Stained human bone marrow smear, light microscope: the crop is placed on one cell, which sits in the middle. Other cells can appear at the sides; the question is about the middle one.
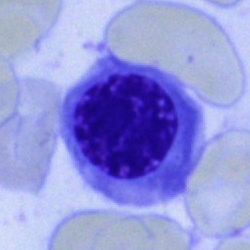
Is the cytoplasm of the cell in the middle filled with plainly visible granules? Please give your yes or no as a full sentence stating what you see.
No, not a single granule can be seen in its cytoplasm.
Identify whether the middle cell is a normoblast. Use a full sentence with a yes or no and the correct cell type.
Yes, at the centre of the crop lies a normoblast.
